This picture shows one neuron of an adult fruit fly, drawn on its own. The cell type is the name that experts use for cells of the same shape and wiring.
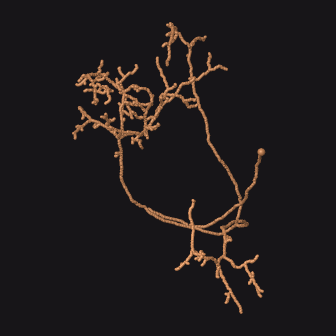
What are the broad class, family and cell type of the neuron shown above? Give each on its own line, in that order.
central-brain intrinsic neuron
hemilineage DM1_antero_dorsal
CB3339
